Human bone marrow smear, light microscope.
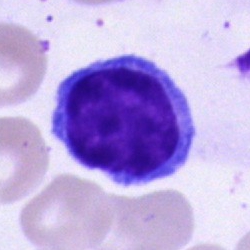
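Lymphocyte, central cell, stained human bone marrow smear. Outline roughly round, edge slightly uneven and bumpy. Chromatin dark purple, mottled, slightly clumped. Cytoplasm a thin deep blue rim around the nucleus. No granules in the cytoplasm.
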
